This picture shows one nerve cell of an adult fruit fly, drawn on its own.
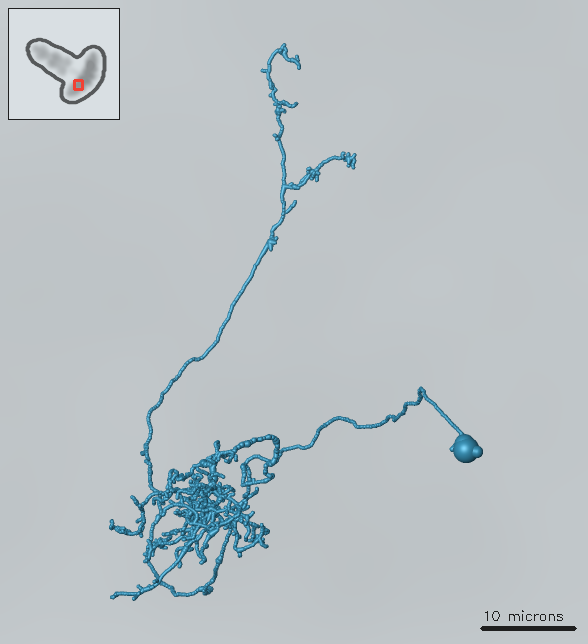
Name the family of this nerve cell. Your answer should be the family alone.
LC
